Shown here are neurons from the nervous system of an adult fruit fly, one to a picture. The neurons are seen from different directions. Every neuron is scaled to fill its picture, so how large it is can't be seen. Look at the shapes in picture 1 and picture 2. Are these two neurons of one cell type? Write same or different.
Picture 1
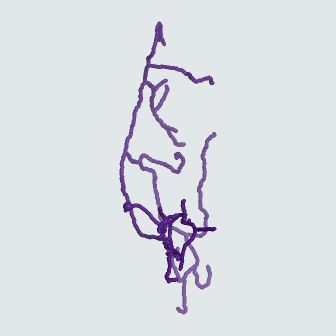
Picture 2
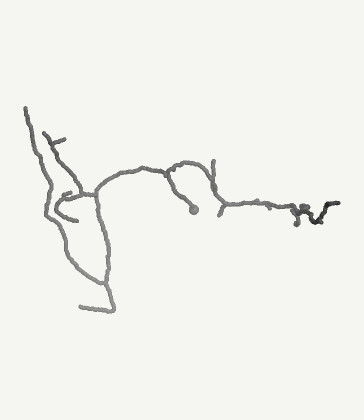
different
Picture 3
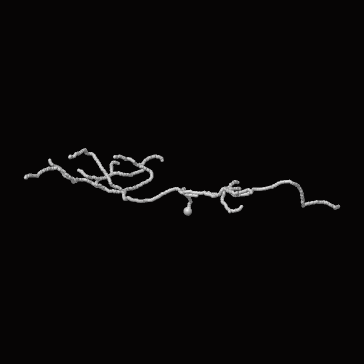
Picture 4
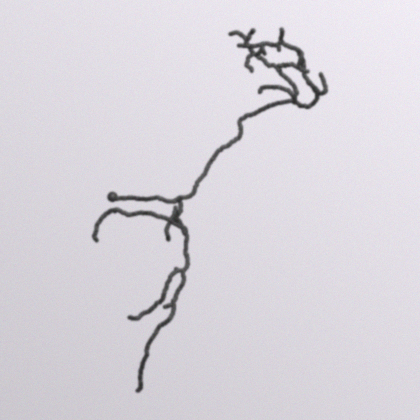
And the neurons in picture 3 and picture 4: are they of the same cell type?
different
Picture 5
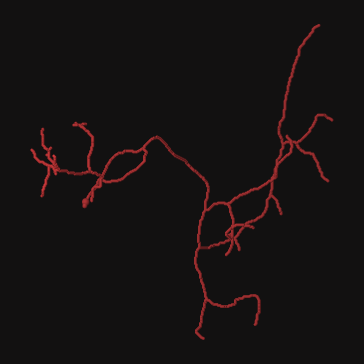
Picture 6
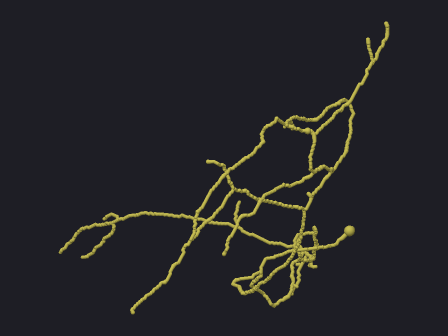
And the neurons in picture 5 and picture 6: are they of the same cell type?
same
